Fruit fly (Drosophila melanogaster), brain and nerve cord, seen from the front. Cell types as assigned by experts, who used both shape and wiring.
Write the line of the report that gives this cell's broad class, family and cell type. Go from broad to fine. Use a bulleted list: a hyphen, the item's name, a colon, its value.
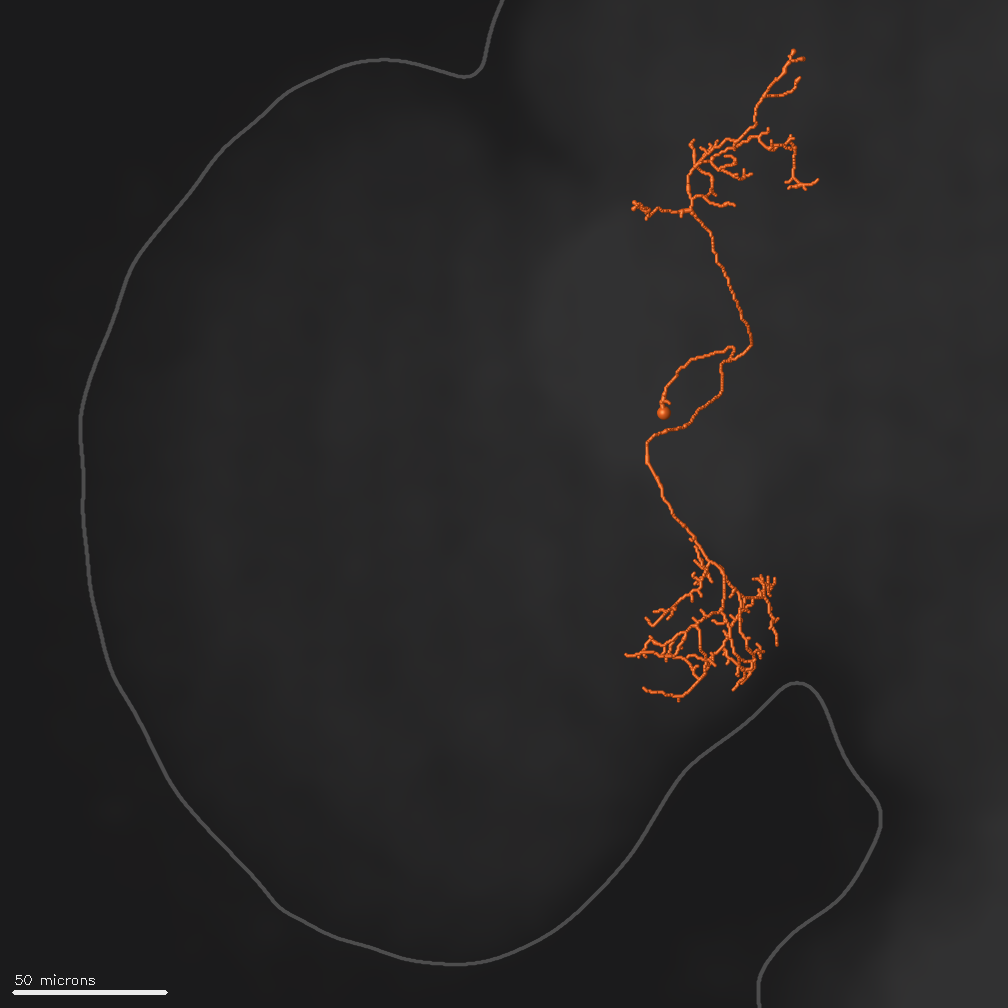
- broad class: visual projection neuron
- family: hemilineage VLPp&l1_lateral
- cell type: LoVP10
